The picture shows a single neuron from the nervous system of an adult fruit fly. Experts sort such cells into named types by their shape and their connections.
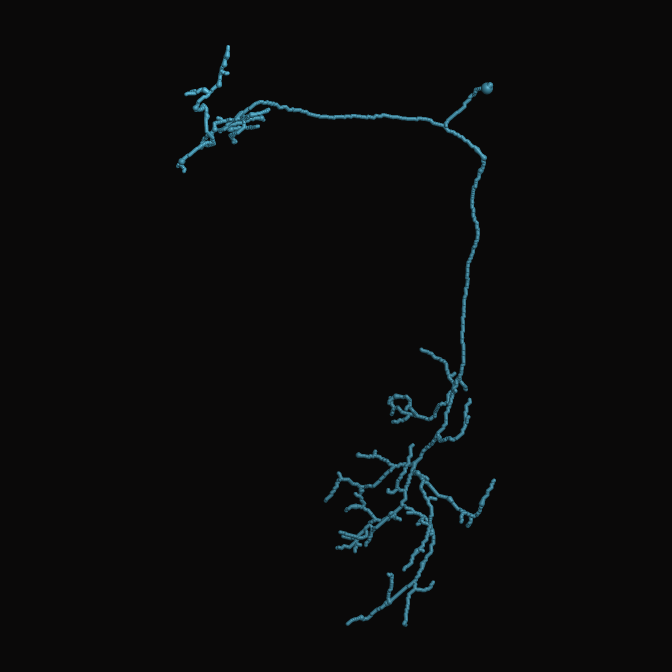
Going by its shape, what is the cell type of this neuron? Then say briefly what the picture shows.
The cell type is MeVP14. Its broad class is visual projection neuron. Its cell body lies at the upper right of the picture. Dozens of branch ends can be seen.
